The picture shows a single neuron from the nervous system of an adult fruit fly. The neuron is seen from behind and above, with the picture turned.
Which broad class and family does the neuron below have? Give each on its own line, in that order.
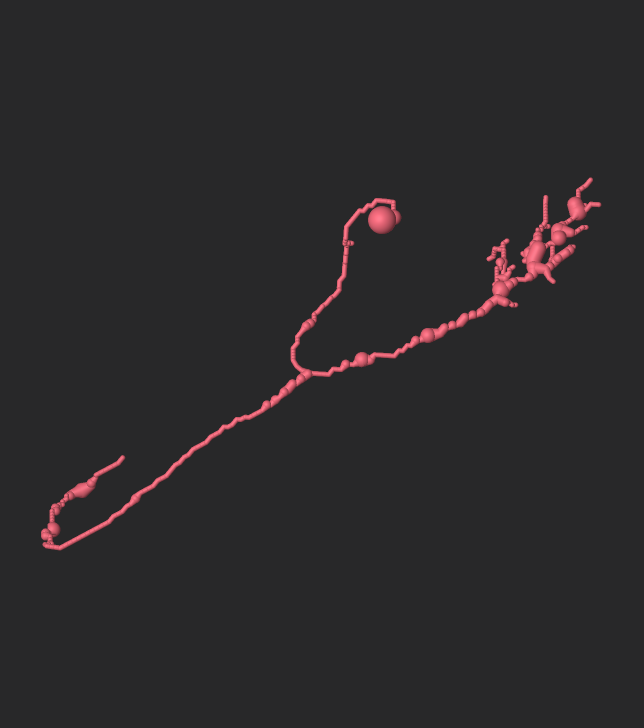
optic-lobe intrinsic neuron
T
